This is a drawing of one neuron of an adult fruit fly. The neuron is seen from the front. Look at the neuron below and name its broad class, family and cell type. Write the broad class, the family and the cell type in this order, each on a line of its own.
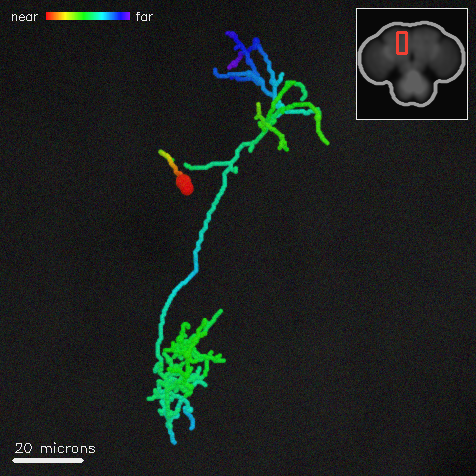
central-brain intrinsic neuron
hemilineage CREa2_ventral
LAL037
